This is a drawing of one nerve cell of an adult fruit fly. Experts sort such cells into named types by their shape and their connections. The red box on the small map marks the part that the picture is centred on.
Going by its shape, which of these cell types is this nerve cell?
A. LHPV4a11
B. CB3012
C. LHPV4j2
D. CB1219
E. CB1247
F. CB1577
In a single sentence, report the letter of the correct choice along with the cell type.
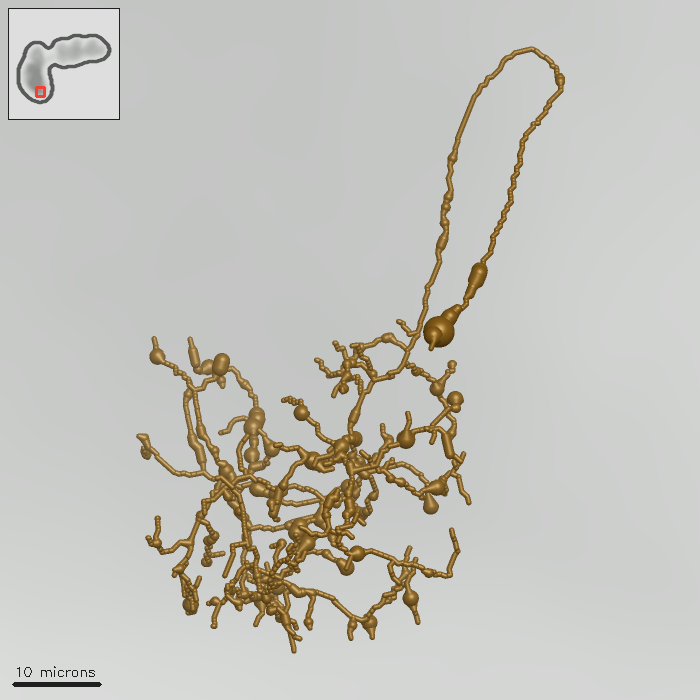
The cell type for the nerve cell is option E, which is CB1247.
